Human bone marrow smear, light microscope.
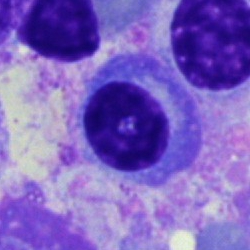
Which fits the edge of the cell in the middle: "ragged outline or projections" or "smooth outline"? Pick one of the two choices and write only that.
Smooth outline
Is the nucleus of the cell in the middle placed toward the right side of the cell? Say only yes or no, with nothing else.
No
